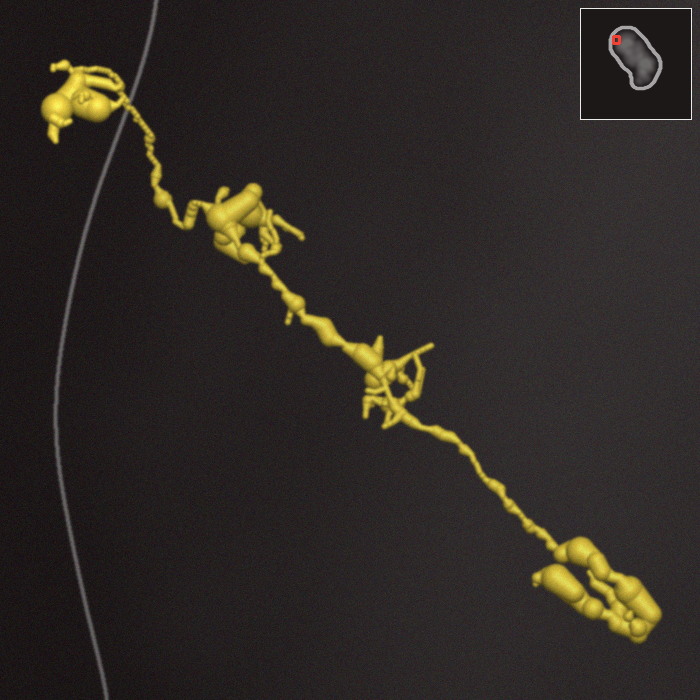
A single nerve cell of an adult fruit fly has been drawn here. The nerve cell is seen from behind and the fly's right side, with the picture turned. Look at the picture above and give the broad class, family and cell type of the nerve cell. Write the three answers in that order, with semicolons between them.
optic-lobe intrinsic neuron; Mi; Mi1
